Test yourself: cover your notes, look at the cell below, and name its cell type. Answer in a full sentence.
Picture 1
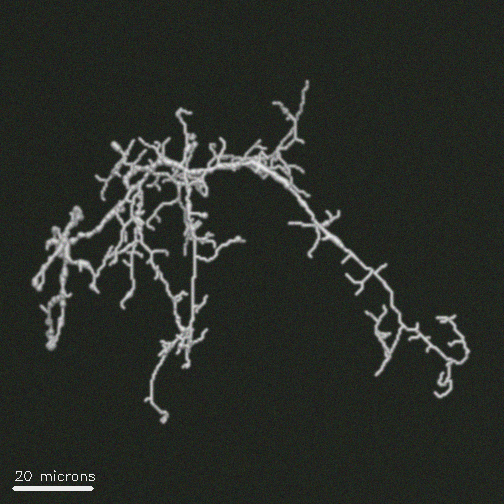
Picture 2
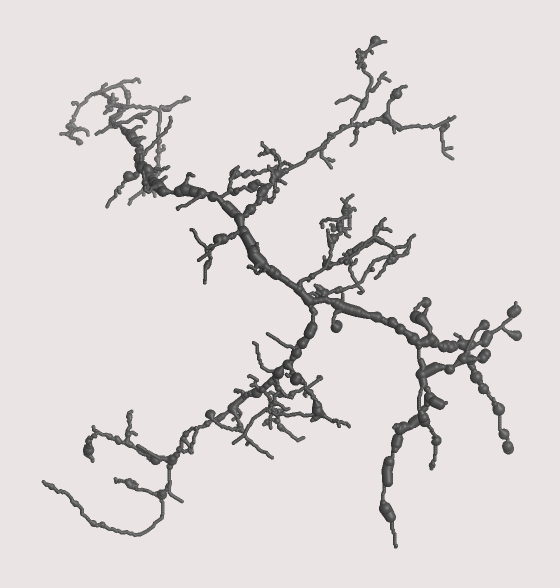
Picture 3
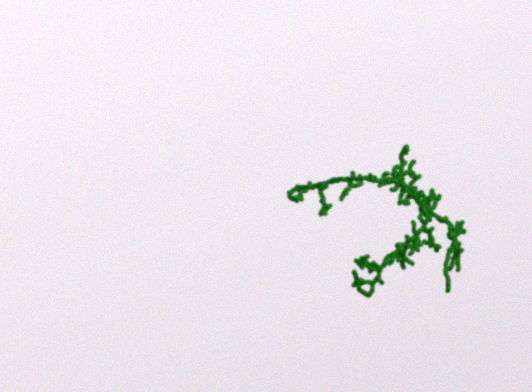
The cell type is IN13A051.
